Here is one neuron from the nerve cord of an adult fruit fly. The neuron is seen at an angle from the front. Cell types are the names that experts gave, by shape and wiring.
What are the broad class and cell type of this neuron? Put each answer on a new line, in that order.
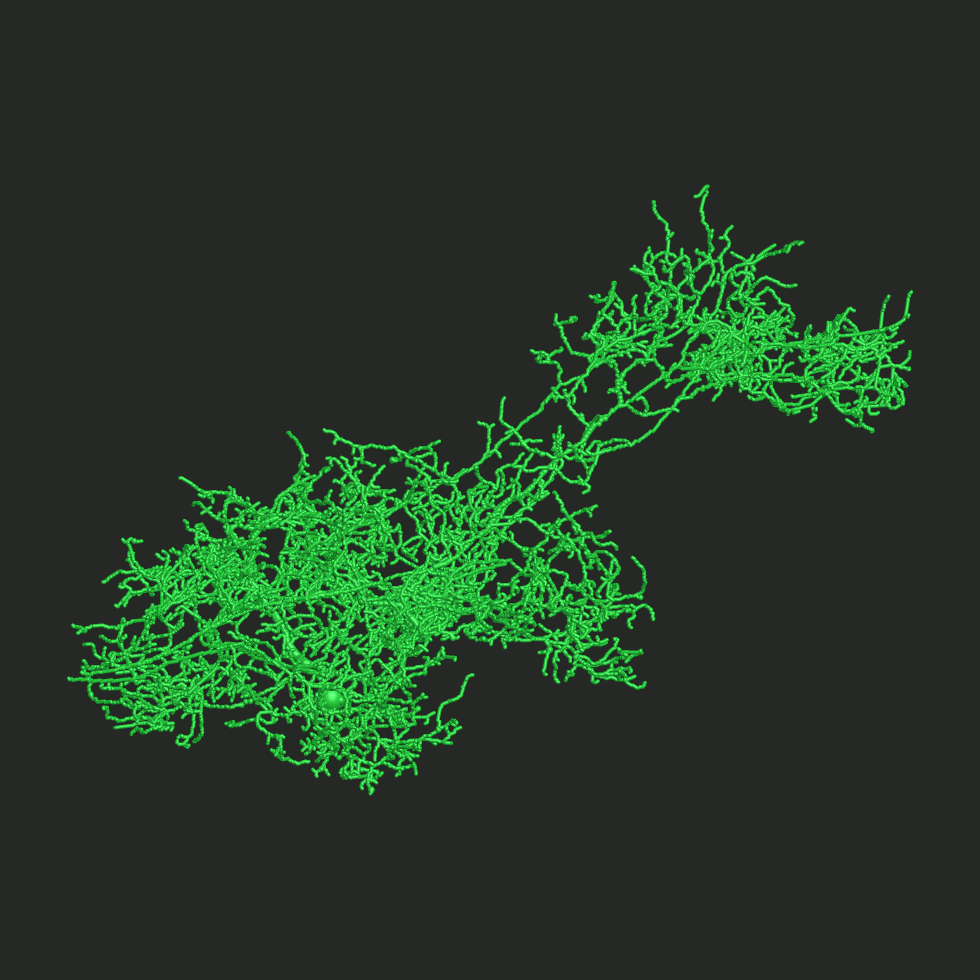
ascending neuron
ANXXX005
